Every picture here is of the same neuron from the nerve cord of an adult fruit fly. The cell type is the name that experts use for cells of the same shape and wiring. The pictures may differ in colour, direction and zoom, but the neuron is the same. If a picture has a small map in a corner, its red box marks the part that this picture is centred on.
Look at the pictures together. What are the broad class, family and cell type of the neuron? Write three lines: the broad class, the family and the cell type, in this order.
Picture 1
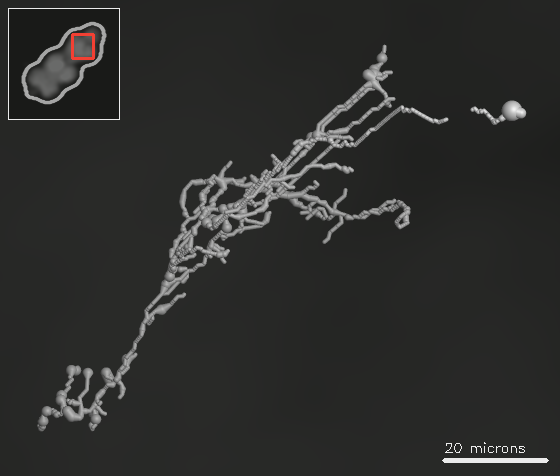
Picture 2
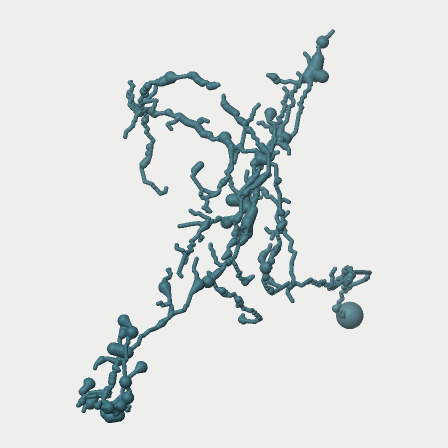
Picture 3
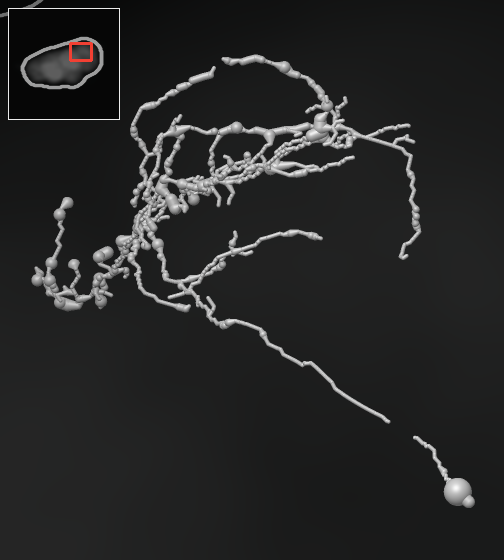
nerve-cord intrinsic neuron
hemilineage 02A
IN02A064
